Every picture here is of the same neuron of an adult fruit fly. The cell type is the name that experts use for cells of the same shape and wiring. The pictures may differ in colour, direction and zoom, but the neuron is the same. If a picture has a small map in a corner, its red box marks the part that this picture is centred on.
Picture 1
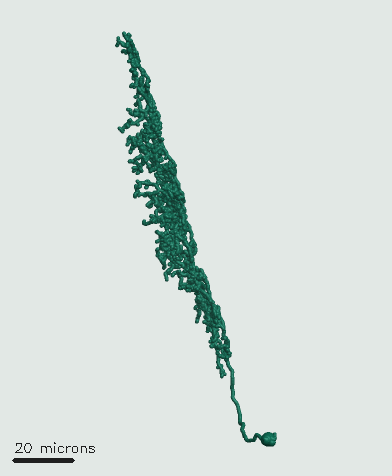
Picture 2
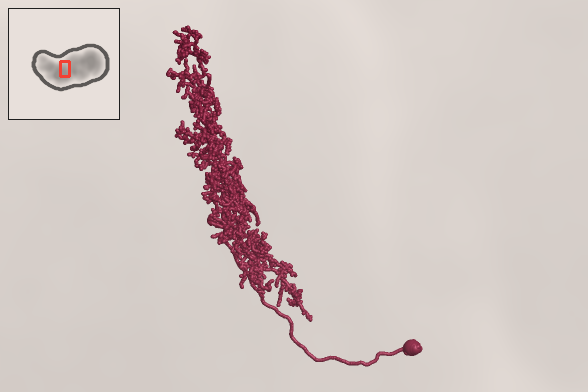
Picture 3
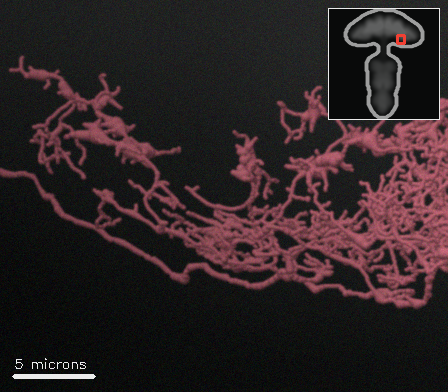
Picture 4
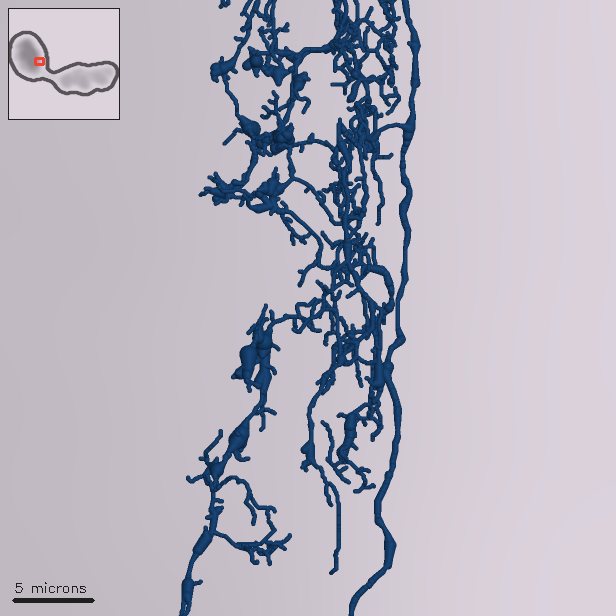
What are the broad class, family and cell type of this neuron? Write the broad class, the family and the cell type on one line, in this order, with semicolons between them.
optic-lobe intrinsic neuron; LPi; LPi3412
